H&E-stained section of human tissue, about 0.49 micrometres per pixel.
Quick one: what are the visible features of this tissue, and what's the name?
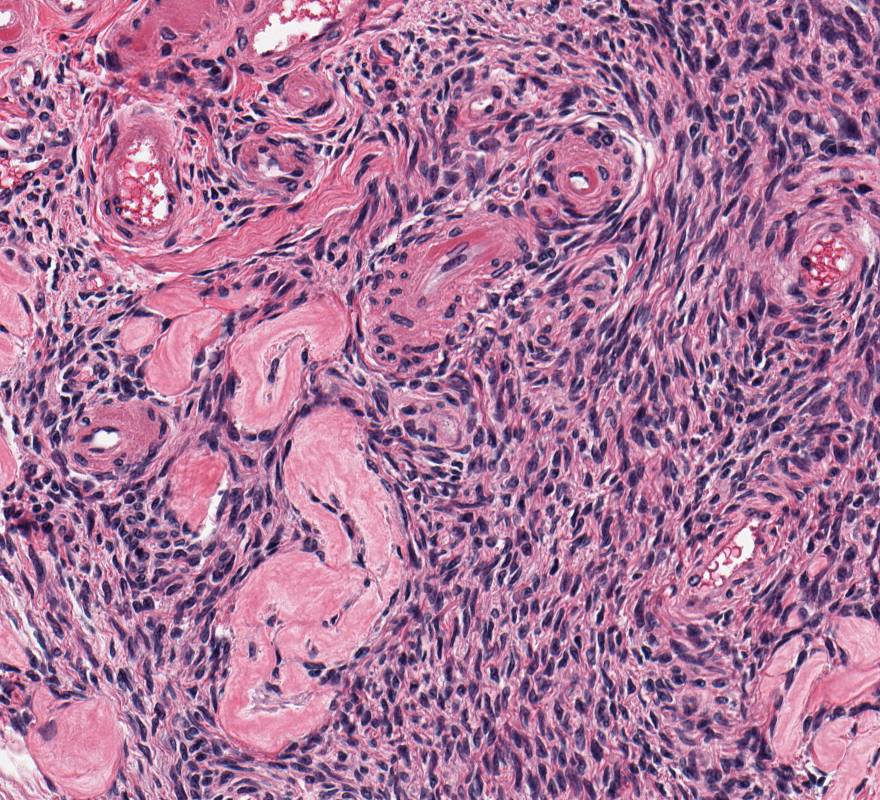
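Densely packed spindle cells fill the field in short intersecting fascicles and swirls, tightest in the right half. Nuclei are elongated, dark-staining, tapered; cytoplasm is scant, pale pink, ill-defined. Small upper vessels have concentric rings of cells and pink fibres around narrow lumens. It is ovary.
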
